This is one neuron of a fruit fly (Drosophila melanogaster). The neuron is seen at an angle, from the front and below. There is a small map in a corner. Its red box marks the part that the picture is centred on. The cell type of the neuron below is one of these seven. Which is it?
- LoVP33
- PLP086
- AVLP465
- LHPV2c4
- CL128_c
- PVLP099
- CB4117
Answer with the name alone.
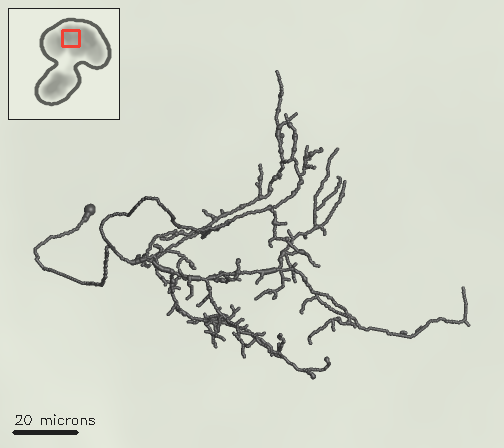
CL128_c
